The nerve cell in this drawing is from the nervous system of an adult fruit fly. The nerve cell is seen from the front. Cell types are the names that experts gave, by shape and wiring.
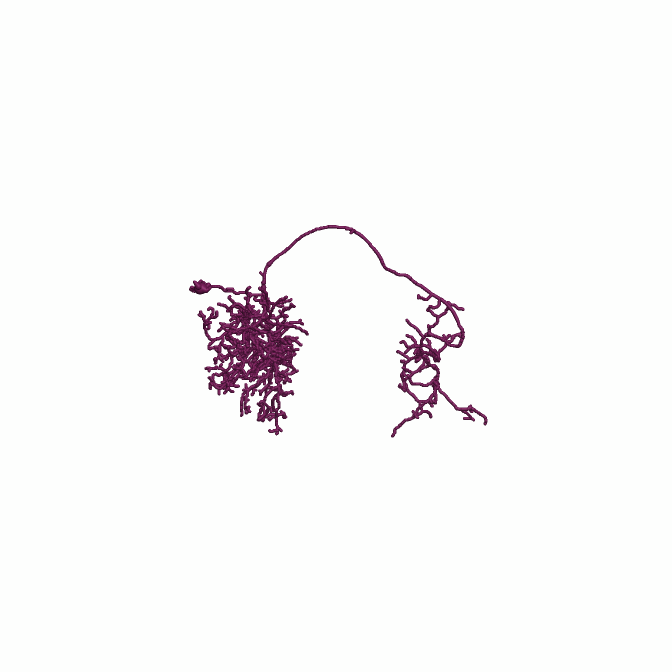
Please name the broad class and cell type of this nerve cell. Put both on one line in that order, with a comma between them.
central-brain intrinsic neuron, LAL074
